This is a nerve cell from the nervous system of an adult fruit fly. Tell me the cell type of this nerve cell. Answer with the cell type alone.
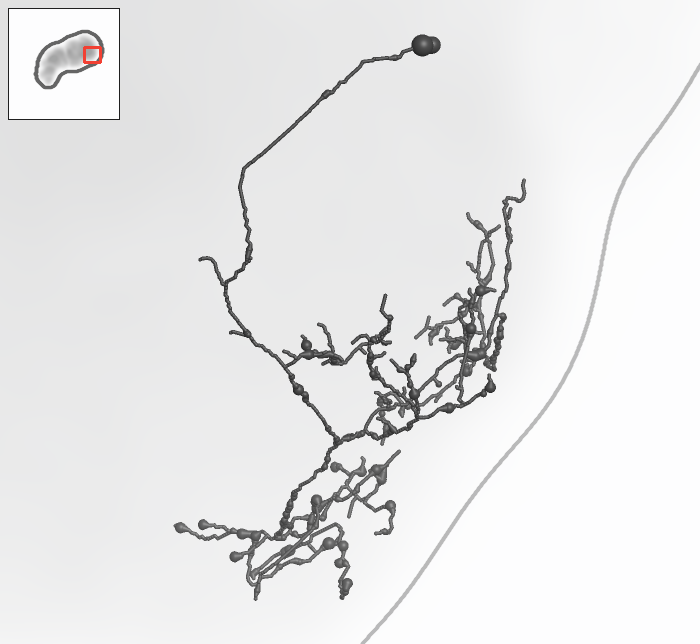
CB2292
